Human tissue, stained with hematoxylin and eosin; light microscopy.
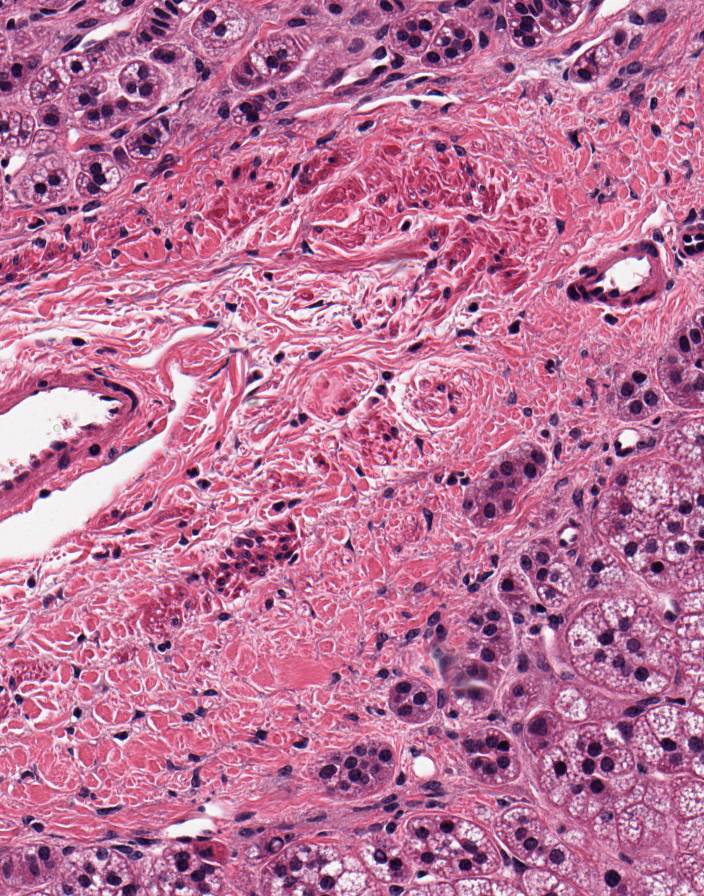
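Adrenal gland: a broad band of pink fibrous stroma crosses the middle; epithelial-like cell nests line the top edge and fill the lower right. The lower-right cells have pale, finely vacuolated, foamy cytoplasm and form rounded nests and short cords between thin septa, without central lumens. A small vessel, lumen open and round, lies upper right.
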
